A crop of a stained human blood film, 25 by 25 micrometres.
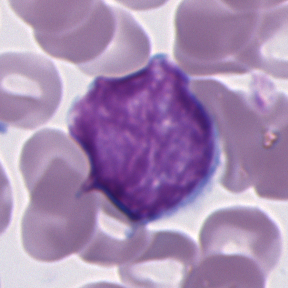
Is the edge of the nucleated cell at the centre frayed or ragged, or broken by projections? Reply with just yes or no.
Yes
